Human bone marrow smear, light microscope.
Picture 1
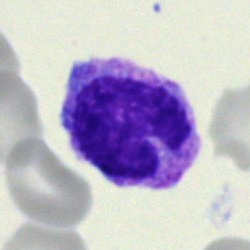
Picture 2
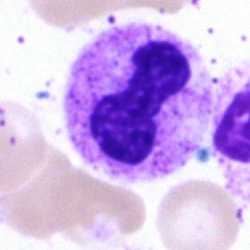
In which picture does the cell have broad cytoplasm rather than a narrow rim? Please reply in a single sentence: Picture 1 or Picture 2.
Plentiful cytoplasm is found in the cell of picture 2.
